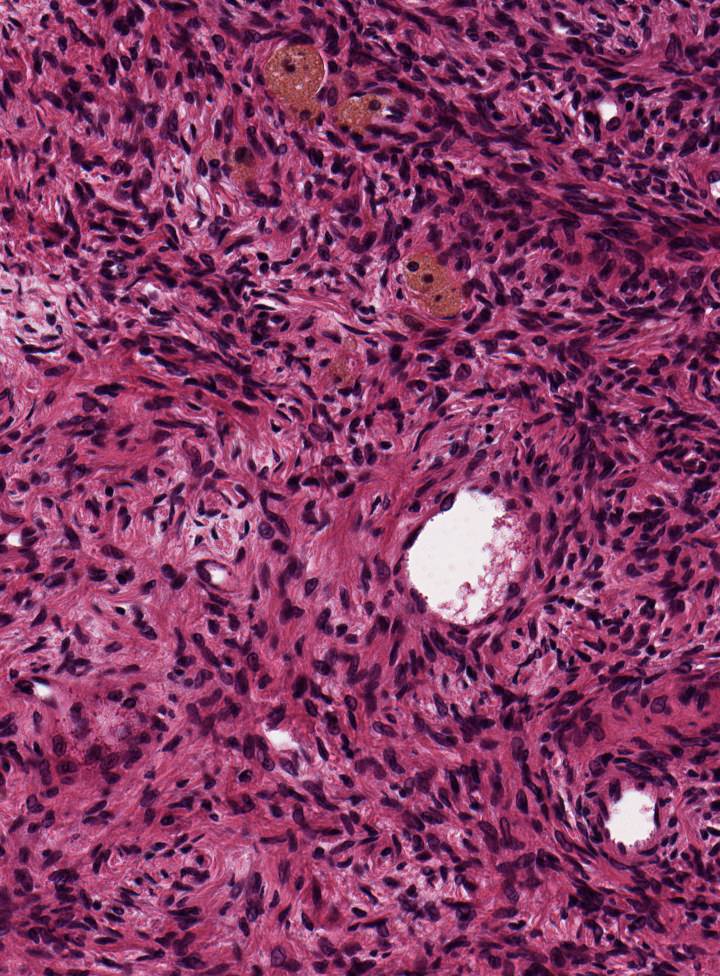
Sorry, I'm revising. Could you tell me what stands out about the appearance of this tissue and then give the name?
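Spindle cells, densely packed in swirls and short intersecting bundles, fill the field. Nuclei are dark, elongated to oval, with little visible cytoplasm. Fine pink collagen fibres lie between them. A few rounded cells with granular golden-brown cytoplasm lie at upper centre. The tissue is ovary.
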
